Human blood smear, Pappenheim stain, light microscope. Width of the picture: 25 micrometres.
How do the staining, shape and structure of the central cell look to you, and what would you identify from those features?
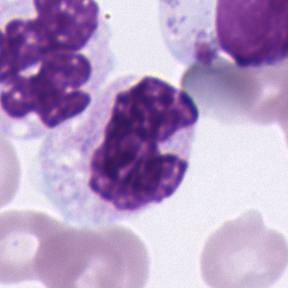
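You'll notice fine pinkish-purple granules scattered sparsely through the cytoplasm. The notch in the nucleus opens toward the right, and there are no nucleoli to be seen. The outline is rounded and smooth, with no surface projections. So that one's a segmented neutrophil.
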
